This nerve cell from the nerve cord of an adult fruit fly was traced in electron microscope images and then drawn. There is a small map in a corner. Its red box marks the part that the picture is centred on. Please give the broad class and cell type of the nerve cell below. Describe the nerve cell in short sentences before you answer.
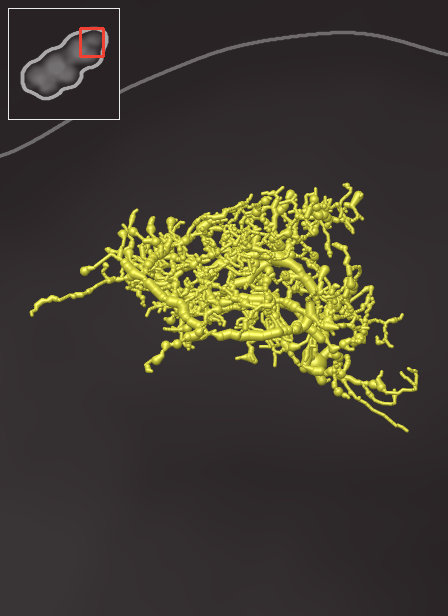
In this view it is wider than it is tall. It is a nerve-cord intrinsic neuron. The cell type is INXXX257.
